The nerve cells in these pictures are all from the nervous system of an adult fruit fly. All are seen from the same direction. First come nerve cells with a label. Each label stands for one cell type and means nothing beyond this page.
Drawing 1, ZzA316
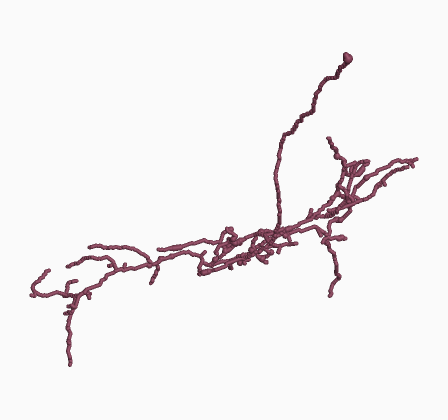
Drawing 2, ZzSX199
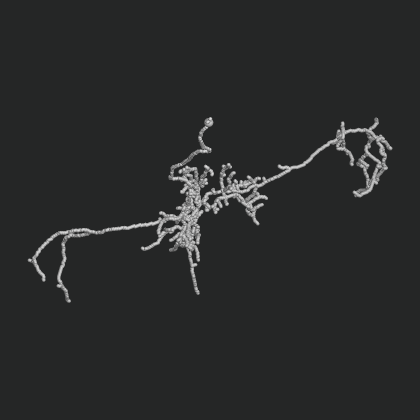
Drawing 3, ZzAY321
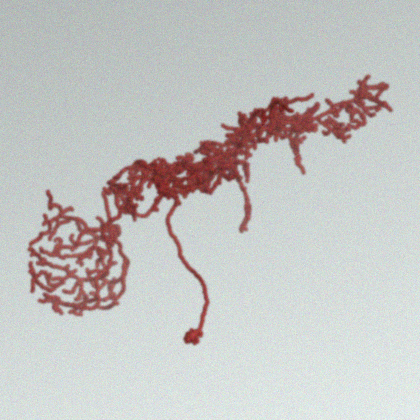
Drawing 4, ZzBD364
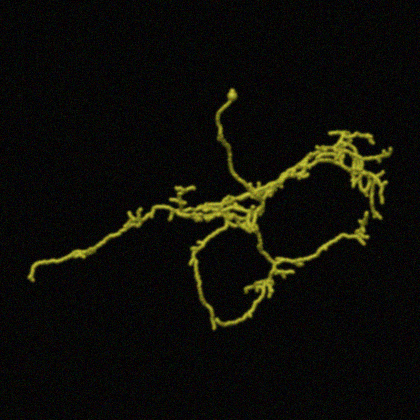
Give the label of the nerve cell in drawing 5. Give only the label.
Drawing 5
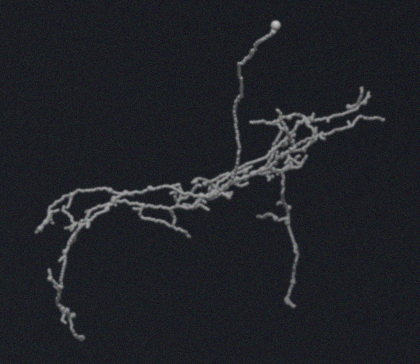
ZzA316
